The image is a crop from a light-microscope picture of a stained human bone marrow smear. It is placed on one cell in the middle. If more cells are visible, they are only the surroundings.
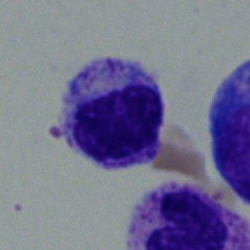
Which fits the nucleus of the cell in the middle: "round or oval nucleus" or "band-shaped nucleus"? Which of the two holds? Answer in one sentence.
A nucleus forming one compact round or oval mass is found in this cell.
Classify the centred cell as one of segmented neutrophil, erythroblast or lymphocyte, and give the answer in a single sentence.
In the central position of this crop, the cell is a lymphocyte.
